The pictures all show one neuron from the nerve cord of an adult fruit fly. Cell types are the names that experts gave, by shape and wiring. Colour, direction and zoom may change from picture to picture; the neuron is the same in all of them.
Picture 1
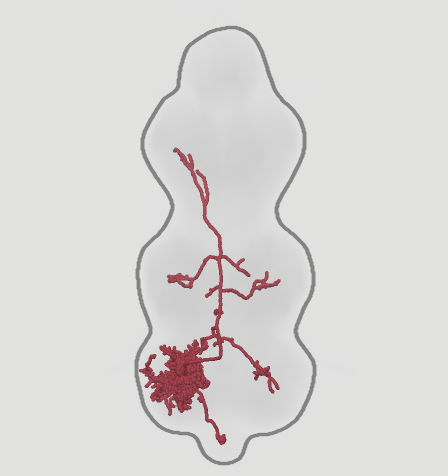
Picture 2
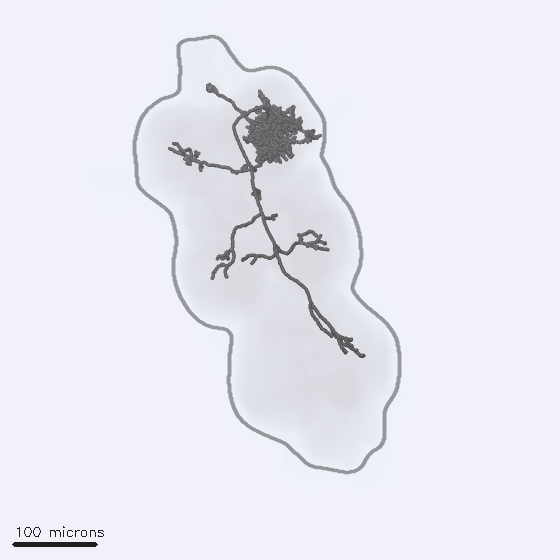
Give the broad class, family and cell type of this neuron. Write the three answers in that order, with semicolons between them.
nerve-cord intrinsic neuron; hemilineage 07B; IN07B007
